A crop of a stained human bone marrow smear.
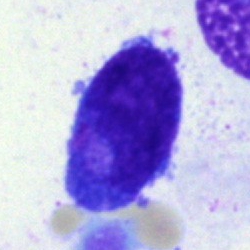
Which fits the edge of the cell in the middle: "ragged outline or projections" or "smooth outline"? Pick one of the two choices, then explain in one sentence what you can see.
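Ragged outline or projections. Small rounded blebs stick out from the edge, mostly along the right side and the top.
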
